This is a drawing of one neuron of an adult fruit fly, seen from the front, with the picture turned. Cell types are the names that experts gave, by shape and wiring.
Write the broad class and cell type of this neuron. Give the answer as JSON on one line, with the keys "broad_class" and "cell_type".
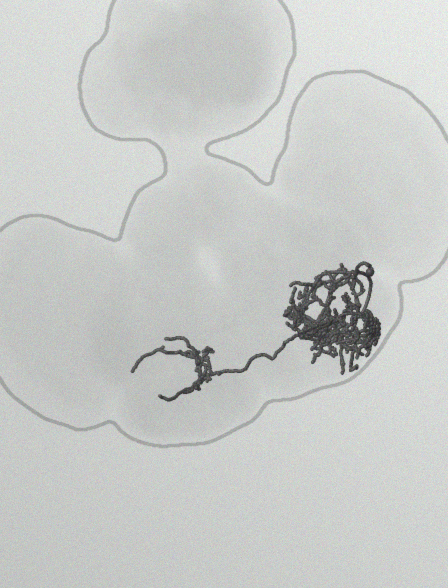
{"broad_class": "central-brain intrinsic neuron", "cell_type": "CL135"}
